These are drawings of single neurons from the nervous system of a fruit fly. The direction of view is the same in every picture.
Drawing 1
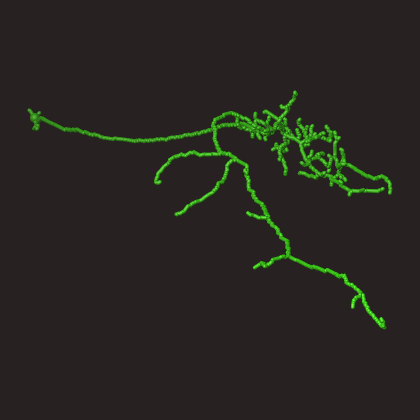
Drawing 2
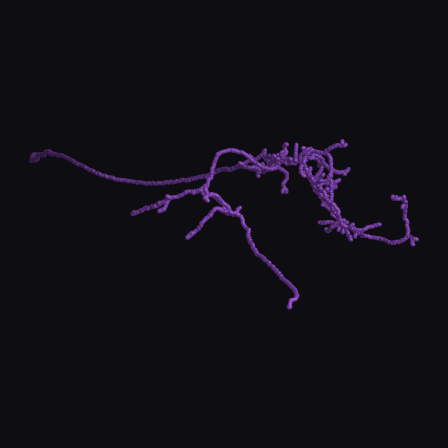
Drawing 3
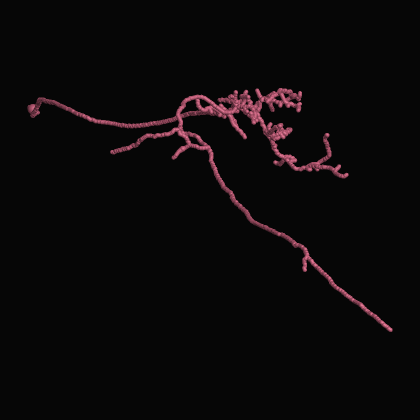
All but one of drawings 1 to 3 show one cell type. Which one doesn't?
Drawing 1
